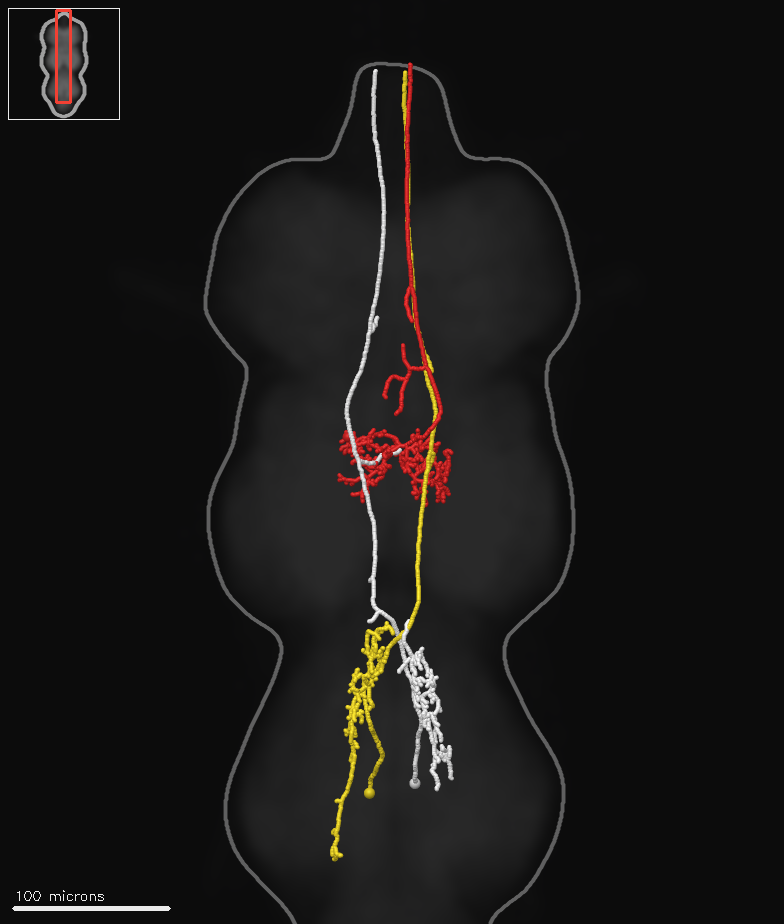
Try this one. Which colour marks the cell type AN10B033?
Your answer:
yellow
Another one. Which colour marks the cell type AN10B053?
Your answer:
white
